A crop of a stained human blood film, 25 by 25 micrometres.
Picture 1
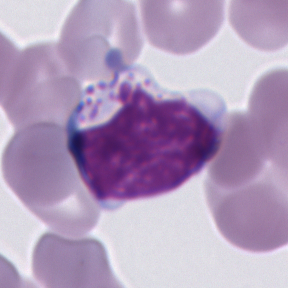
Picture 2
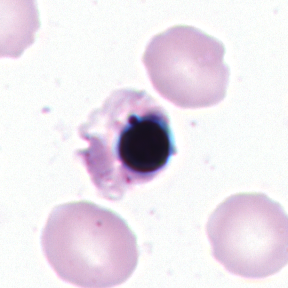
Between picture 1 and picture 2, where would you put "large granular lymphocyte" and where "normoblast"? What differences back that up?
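First, identity: picture 1 is the large granular lymphocyte, picture 2 the normoblast. Outline: the large granular lymphocyte's is irregular, with a pale cytoplasmic bulge on the right and a small rounded bleb sticking out from the upper edge, while the normoblast's is irregular and ragged, most of all on its left side. Cytoplasm: very pale, almost colourless with only a faint bluish tint in picture 1, pale pinkish-grey in picture 2.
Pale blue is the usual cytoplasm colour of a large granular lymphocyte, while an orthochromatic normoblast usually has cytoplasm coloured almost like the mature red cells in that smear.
Granules: picture 1 has several small round purple dots in the cytoplasm along the upper left edge of the nucleus, whereas picture 2 shows no distinct granules.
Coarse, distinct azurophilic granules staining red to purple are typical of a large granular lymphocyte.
Nucleus: in picture 1 it measures about 13 by 10 micrometres; in picture 2 its chromatin is nearly black and evenly dense with no visible pattern, no nucleolus can be seen, and a small dark knob juts from its upper-left edge.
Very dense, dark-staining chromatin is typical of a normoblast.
Surroundings: red cells press against the picture 1 cell on both its left and right sides.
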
